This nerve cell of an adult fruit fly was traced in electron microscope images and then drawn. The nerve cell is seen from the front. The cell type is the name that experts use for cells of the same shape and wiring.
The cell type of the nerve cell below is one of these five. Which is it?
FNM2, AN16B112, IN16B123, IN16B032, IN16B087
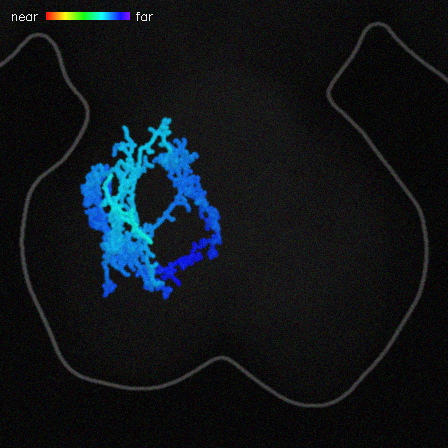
IN16B032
